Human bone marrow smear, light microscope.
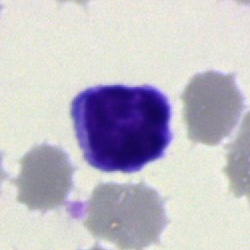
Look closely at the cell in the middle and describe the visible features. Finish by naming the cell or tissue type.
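The nucleus occupies nearly the whole cell. Its chromatin is dense and stains dark purple. Along the left edge of the cell lies a thin rim of paler cytoplasm, which is blue-violet. The cell is a lymphocyte.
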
